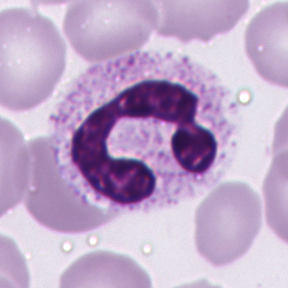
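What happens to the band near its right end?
It narrows to a short neck.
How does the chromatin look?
Dark purple and coarsely clumped.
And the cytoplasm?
Plentiful, pale pink-lilac, filled with fine lilac granules.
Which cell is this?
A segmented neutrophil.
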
